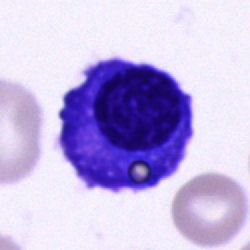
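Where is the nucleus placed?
Off-centre, toward the upper right of the cell.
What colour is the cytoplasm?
Deep blue.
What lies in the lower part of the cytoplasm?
One small round pale body with a dark rim.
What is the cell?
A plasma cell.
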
